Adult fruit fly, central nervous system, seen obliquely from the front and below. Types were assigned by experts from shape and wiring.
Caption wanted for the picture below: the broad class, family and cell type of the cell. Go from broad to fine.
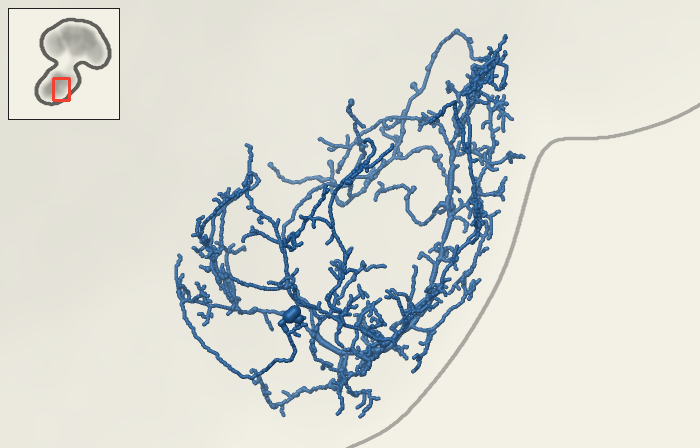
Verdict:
nerve-cord intrinsic neuron; hemilineage 04B; IN04B027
